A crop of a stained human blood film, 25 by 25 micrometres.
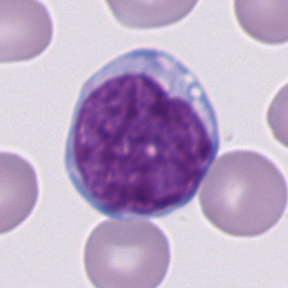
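Myeloblast in a stained smear of peripheral blood. The cell has a smooth, rounded-oval outline. A shallow notch marks the upper right edge of the nucleus. The cytoplasm shows no visible granules, but a few small clear vacuoles lie at its upper right.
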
